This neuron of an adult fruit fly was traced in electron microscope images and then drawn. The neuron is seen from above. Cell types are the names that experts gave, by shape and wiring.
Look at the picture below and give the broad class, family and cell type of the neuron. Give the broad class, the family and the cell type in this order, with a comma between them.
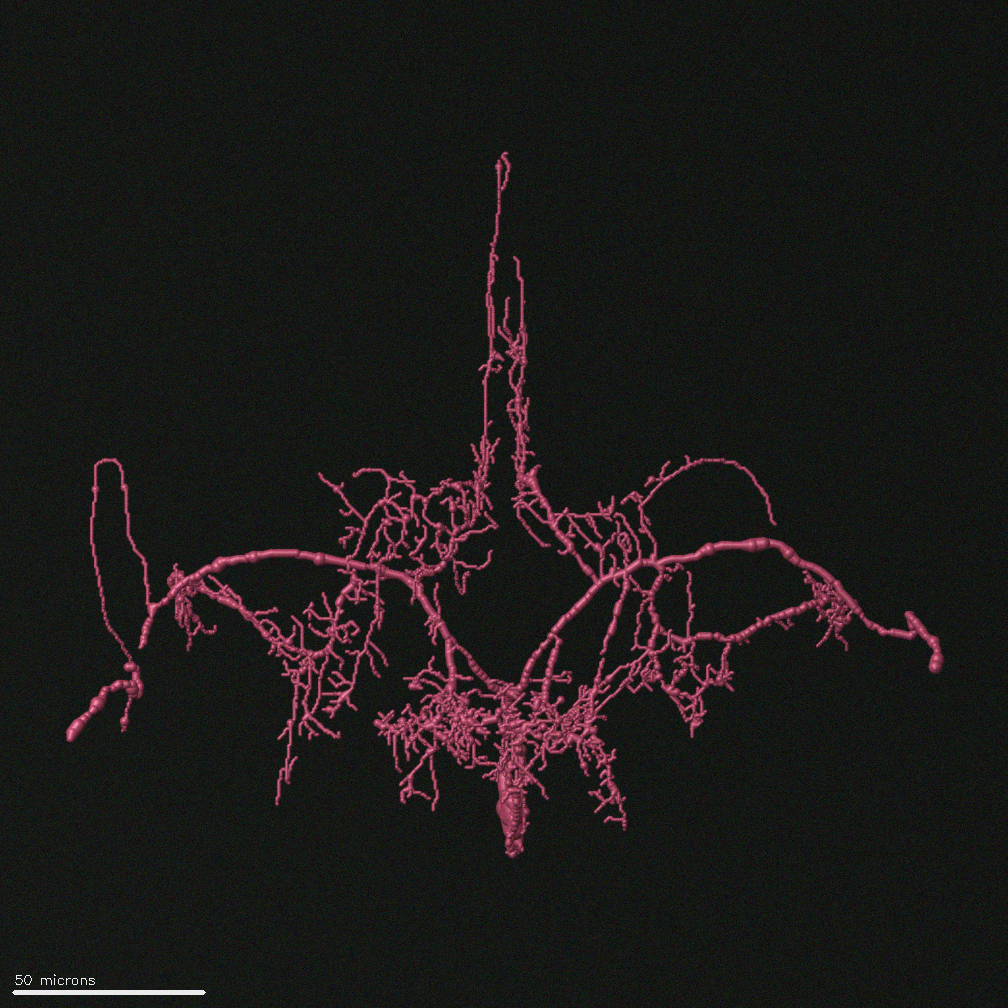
efferent neuron of the nerve cord, hemilineage 00B, mesVUM-MJ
